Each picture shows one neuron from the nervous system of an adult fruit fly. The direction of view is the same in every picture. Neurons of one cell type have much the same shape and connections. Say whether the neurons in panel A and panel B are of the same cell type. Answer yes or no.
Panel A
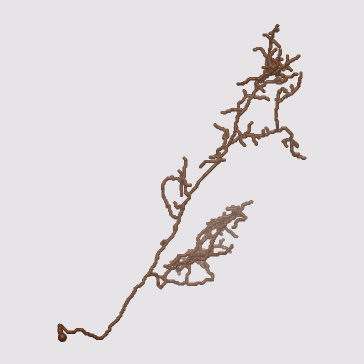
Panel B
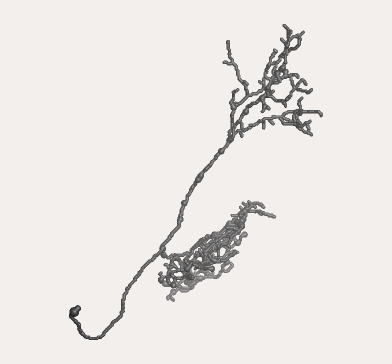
no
